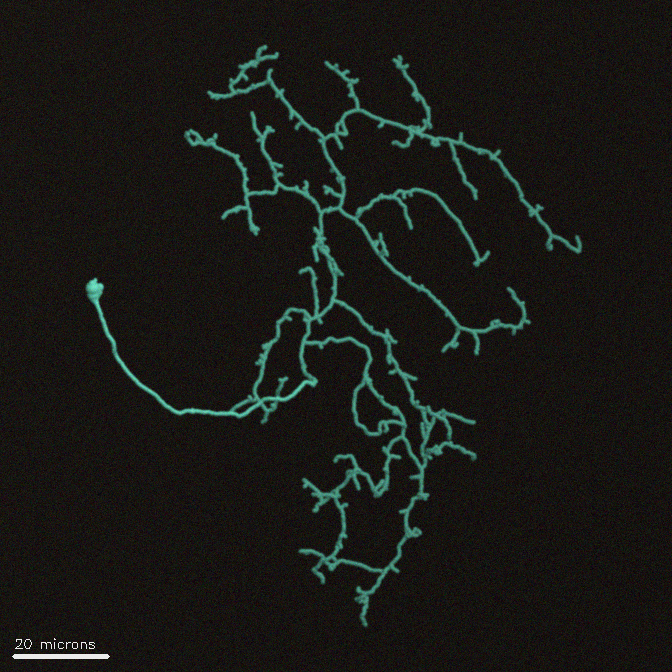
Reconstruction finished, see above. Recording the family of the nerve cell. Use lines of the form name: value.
family: Cm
